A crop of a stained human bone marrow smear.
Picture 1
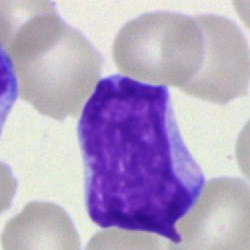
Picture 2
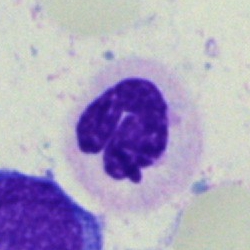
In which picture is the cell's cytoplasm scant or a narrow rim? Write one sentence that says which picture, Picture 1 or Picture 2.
What picture 1 shows is a cell with scant cytoplasm.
